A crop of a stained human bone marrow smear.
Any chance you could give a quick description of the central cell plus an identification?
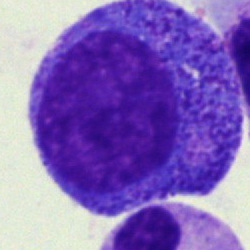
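Starting with the outline: it's round. The nucleus sits toward the left side of the cell. Its chromatin strikes me as finely textured rather than coarsely clumped. There's also a small clear spot in the cytoplasm, right at the upper right edge of the nucleus. So, a promyelocyte.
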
